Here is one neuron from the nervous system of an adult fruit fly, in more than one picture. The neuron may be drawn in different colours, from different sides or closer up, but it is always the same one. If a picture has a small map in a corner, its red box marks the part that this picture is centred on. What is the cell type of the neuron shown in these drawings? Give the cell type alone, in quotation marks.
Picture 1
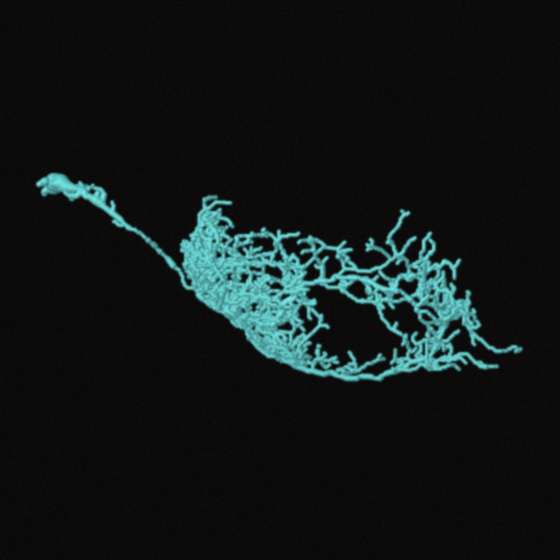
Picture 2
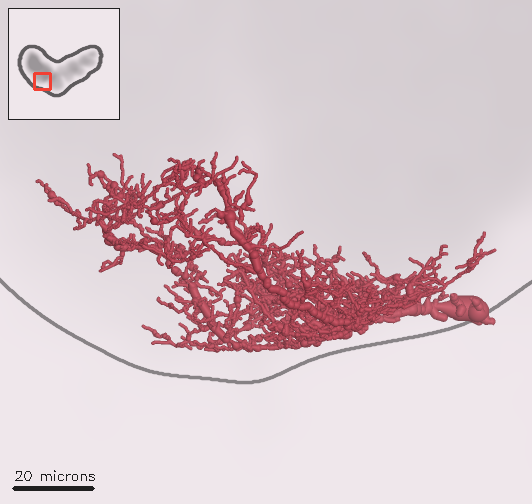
"MN2V"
